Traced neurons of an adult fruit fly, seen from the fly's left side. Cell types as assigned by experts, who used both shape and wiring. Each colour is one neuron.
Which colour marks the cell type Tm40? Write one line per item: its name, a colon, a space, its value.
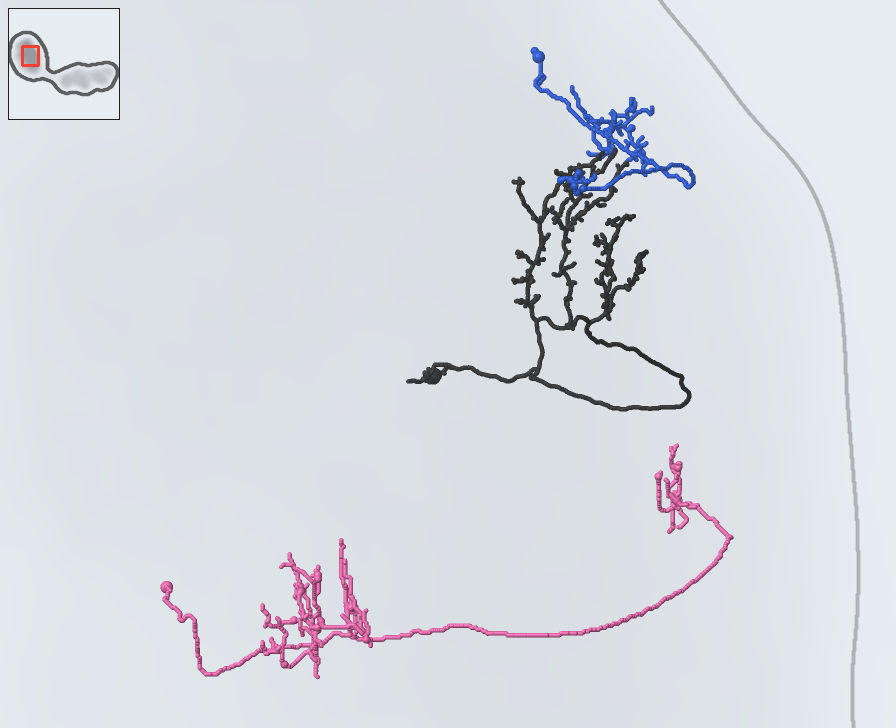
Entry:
colour: pink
